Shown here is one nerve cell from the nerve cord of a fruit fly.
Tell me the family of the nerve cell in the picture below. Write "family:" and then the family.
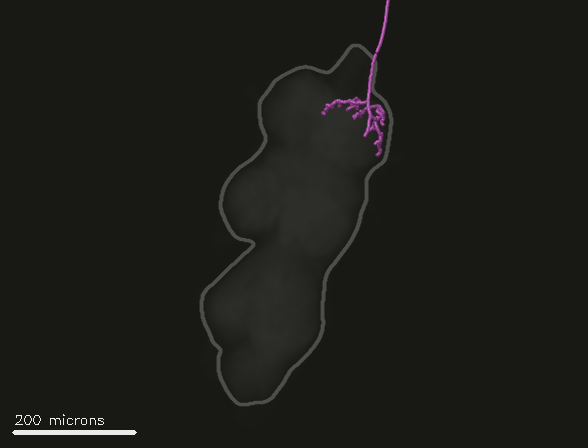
family: hemilineage MX12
